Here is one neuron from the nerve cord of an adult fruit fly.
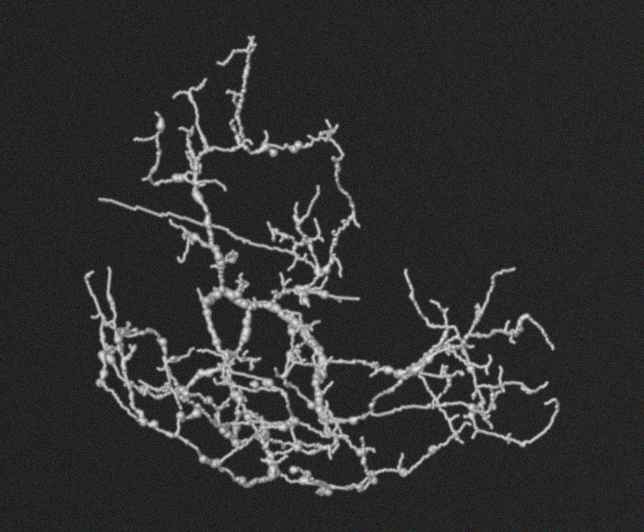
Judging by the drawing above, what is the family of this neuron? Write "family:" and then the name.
family: hemilineage 03A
